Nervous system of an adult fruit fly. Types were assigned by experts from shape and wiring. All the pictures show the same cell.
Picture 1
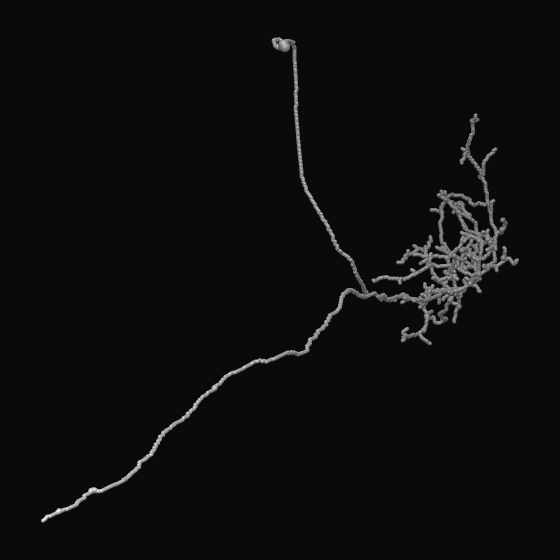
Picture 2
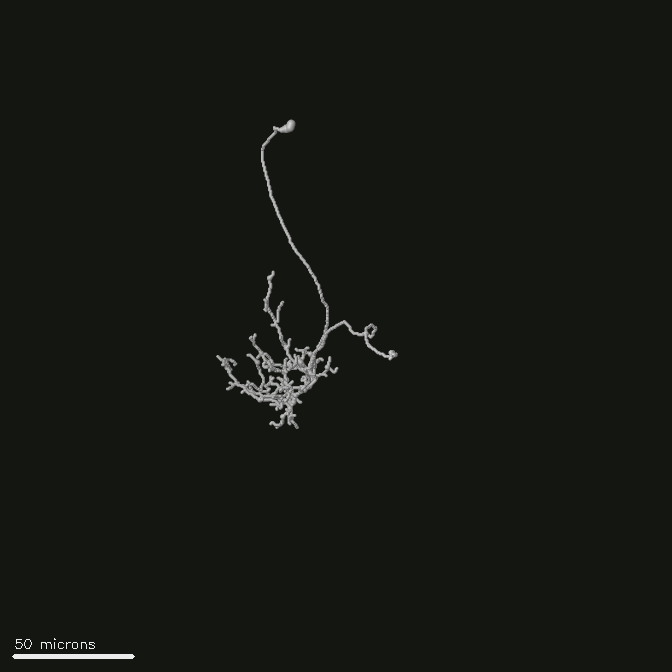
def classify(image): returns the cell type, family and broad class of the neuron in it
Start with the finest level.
IN23B085; hemilineage 23B; nerve-cord intrinsic neuron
